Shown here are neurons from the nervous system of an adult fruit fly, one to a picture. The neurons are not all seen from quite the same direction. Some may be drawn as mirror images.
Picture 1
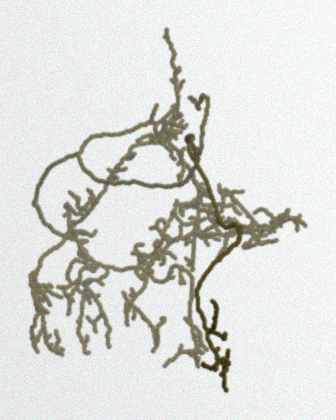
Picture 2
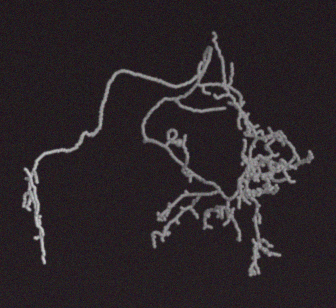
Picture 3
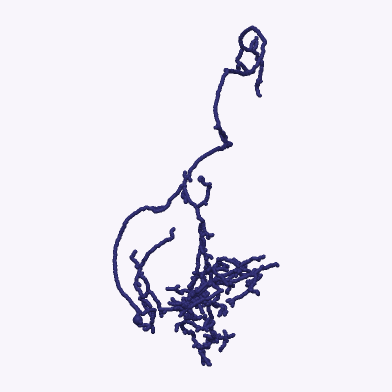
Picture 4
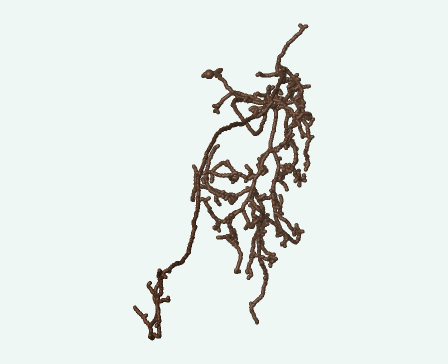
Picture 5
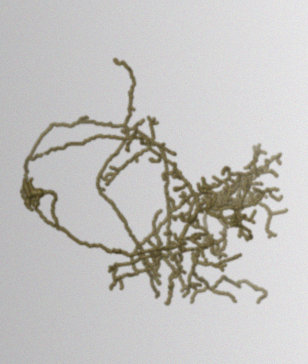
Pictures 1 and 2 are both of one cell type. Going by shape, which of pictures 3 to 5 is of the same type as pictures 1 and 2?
Picture 3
